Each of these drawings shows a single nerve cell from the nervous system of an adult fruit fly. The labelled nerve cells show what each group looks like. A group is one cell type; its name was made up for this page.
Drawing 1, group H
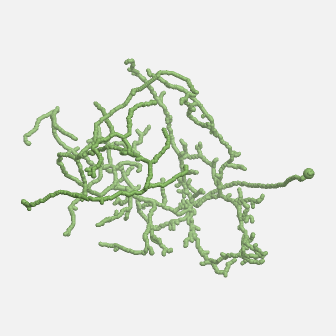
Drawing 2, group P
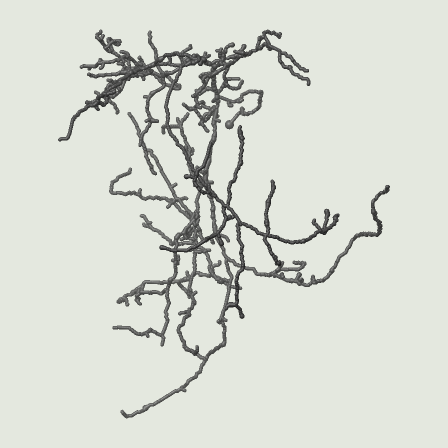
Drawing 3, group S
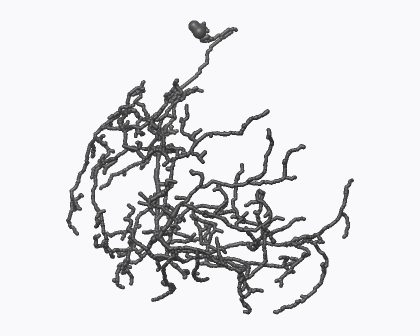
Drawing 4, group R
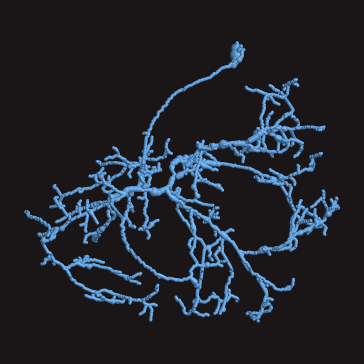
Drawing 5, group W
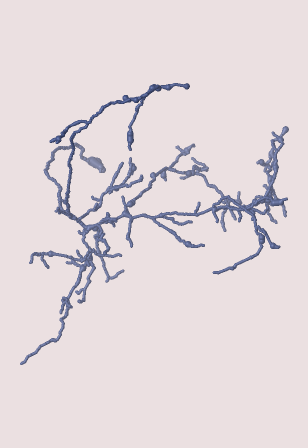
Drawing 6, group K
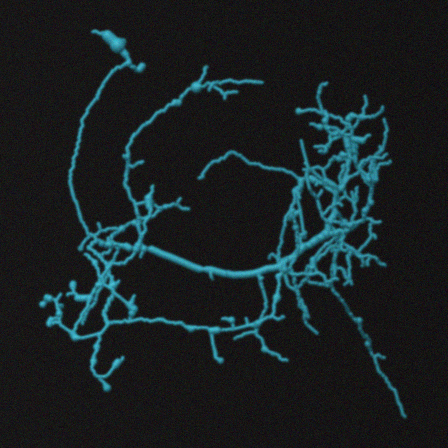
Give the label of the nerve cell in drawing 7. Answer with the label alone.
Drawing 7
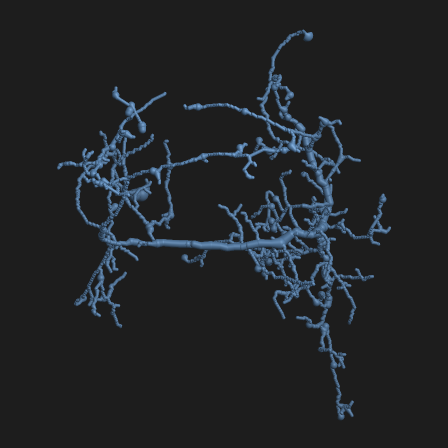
group K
